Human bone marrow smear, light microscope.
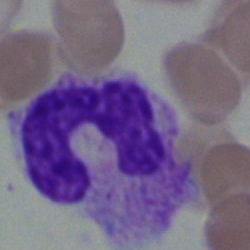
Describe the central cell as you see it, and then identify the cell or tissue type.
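Checking the nucleus first: it is curved into a horseshoe, with the opening facing downward. Next, the cytoplasm colour is pale lilac rather than blue. Most of that cytoplasm lies below and to the right of the nucleus. Last, the cell outline is irregular, not round. The central cell is a band neutrophil.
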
